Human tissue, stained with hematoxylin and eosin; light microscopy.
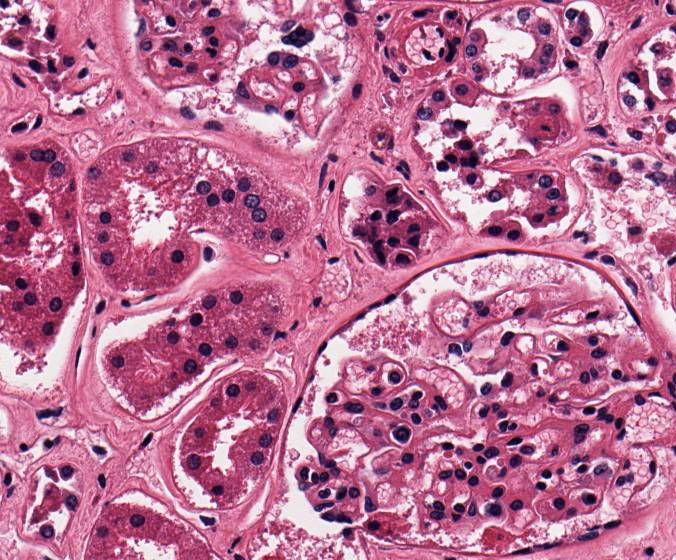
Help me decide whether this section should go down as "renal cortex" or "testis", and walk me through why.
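It is renal cortex. The deciding feature is the single large glomerulus at lower right, ringed by crowded tubules. Left-hand tubules have deeply eosinophilic granular cytoplasm, round nuclei and narrow, irregular lumens. Between tubules, the narrow interstitium holds pink fibres with scattered elongated dark nuclei.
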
